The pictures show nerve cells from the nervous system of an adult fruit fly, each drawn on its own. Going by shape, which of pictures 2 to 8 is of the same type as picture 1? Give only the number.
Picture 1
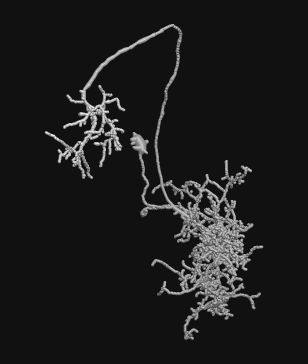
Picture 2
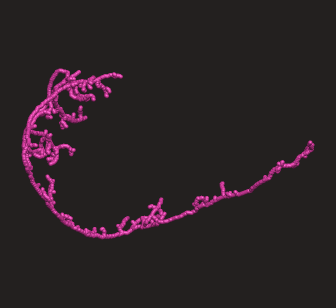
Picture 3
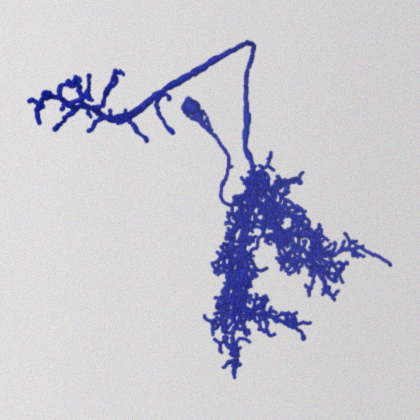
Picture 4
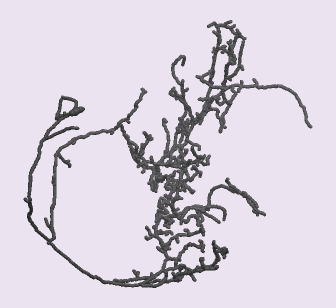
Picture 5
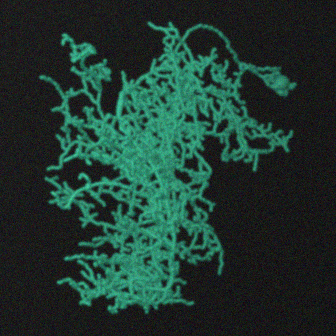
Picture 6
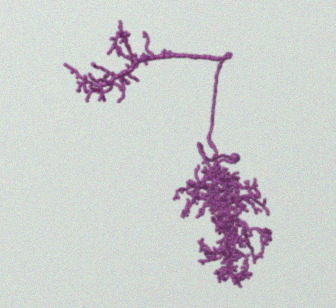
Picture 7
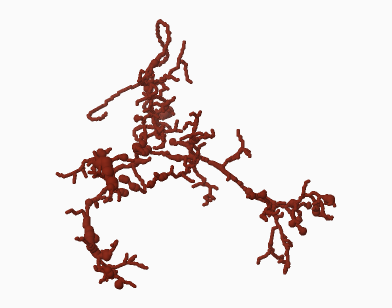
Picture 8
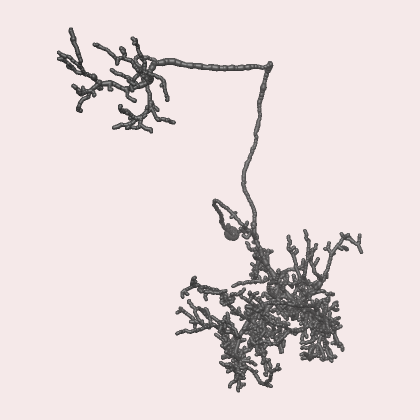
8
